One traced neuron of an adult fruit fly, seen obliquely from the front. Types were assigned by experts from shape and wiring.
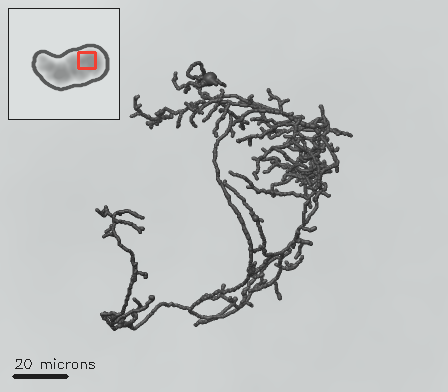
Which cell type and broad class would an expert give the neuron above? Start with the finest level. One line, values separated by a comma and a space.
CRE006, central-brain intrinsic neuron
